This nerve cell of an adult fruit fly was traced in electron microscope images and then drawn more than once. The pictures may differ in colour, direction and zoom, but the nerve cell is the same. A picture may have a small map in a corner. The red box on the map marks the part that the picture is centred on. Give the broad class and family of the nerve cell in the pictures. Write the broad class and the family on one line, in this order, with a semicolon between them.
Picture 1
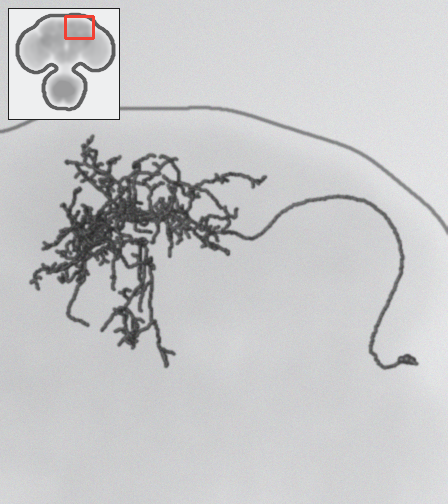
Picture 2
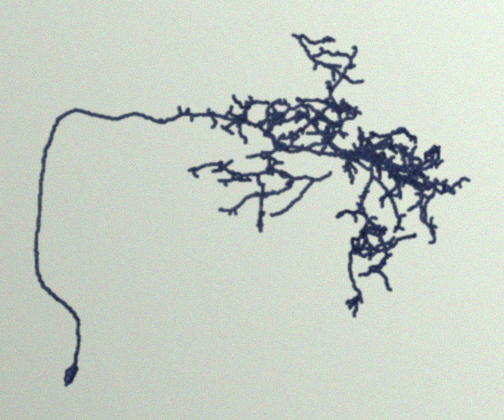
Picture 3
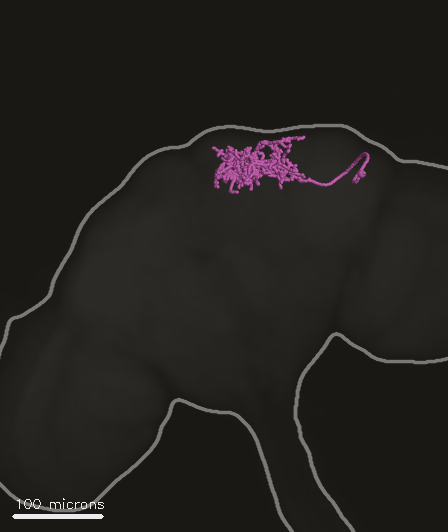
central-brain intrinsic neuron; hemilineage SLPav2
